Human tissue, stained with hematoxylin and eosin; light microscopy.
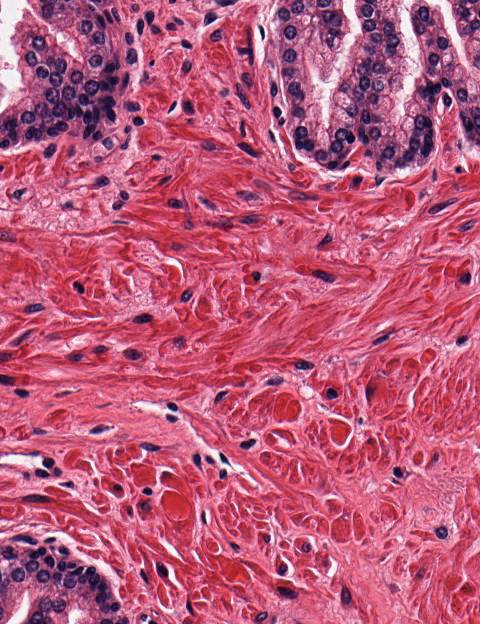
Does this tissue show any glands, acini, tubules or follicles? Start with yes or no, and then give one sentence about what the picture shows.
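Yes. Glandular epithelium lies at the top of the field and in the bottom left corner, with a broad band of fibrous-muscular stroma filling the centre.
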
